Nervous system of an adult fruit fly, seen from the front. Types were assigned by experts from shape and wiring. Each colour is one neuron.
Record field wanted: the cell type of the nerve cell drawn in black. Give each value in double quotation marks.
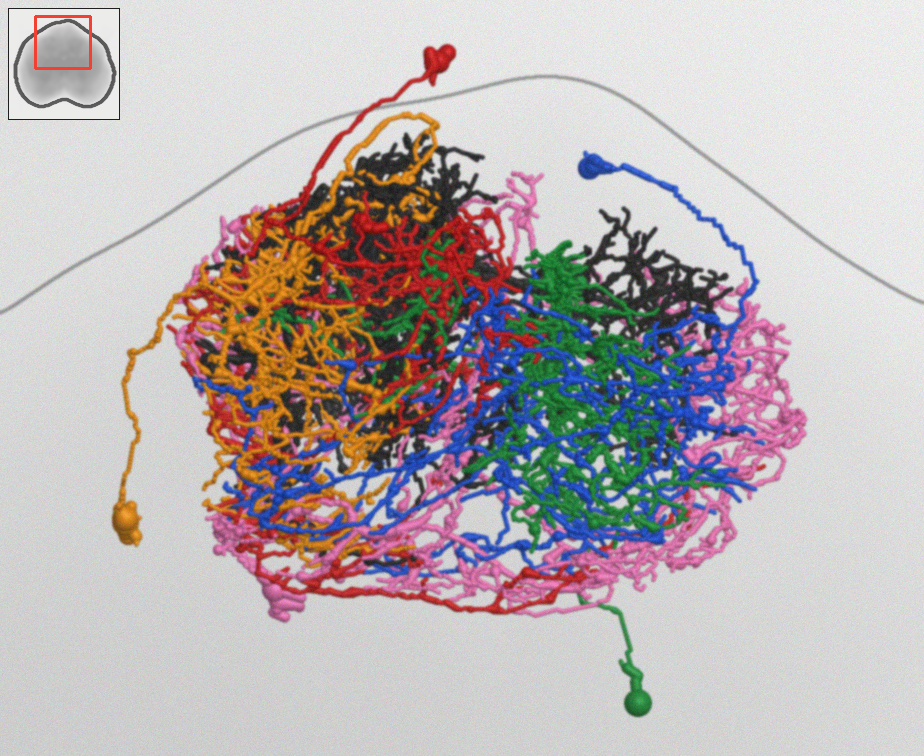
"MNad61"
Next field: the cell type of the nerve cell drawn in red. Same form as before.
"INXXX372"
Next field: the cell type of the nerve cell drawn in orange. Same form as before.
"MNad15"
